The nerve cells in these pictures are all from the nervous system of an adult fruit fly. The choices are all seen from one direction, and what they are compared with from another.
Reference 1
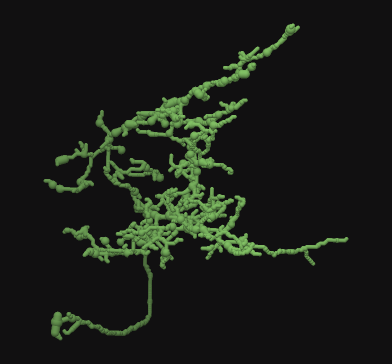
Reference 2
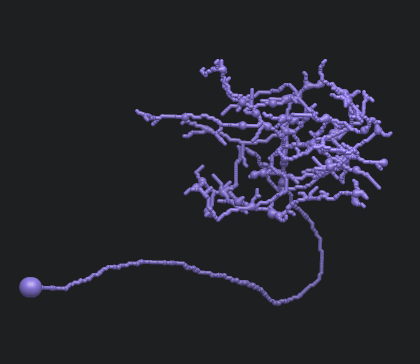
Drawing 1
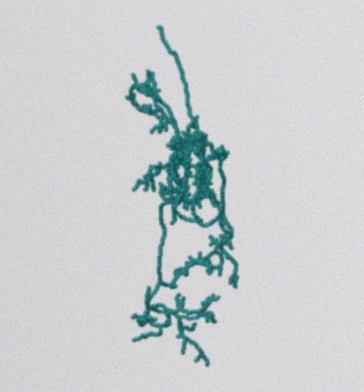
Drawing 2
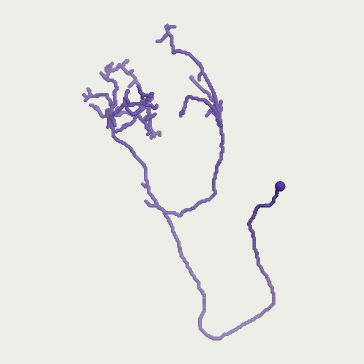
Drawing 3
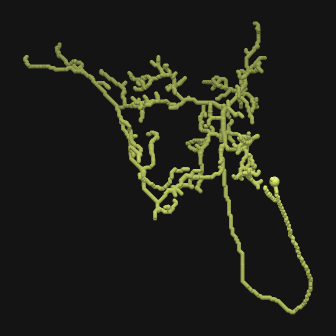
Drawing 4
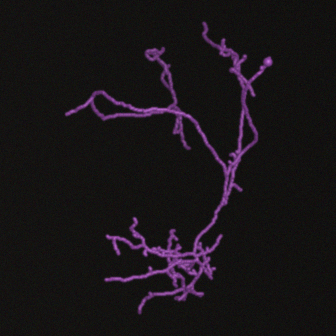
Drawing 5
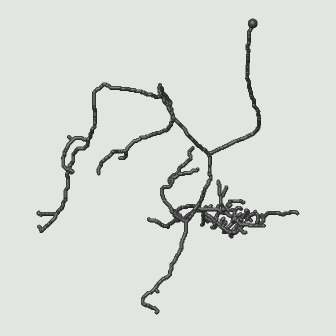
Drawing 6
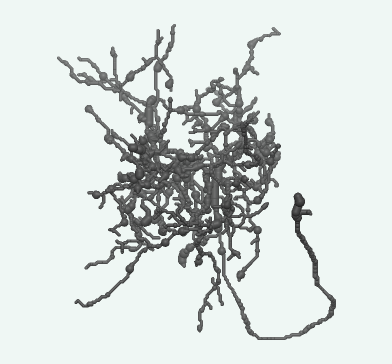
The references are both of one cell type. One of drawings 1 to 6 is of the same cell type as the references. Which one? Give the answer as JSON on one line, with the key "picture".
{"picture": 3}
